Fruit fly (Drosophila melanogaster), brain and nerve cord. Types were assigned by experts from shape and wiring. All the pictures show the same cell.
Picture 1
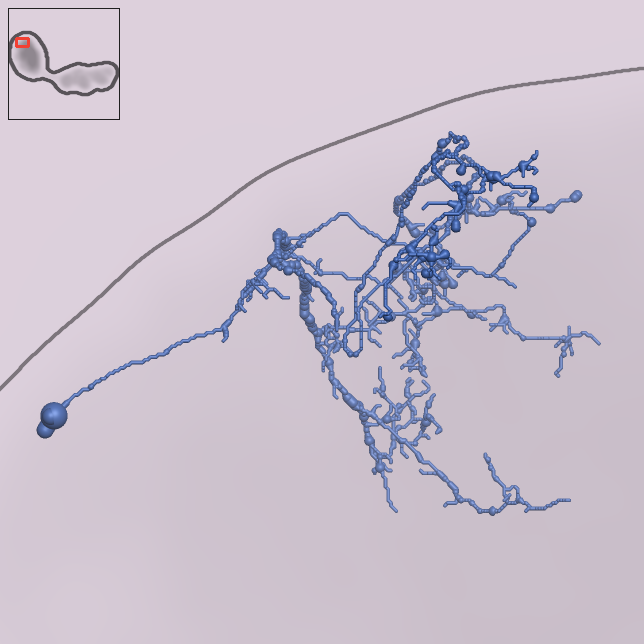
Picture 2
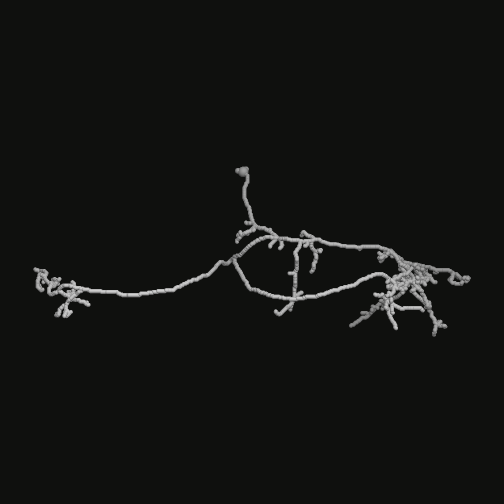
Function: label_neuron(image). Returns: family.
hemilineage SMPad1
